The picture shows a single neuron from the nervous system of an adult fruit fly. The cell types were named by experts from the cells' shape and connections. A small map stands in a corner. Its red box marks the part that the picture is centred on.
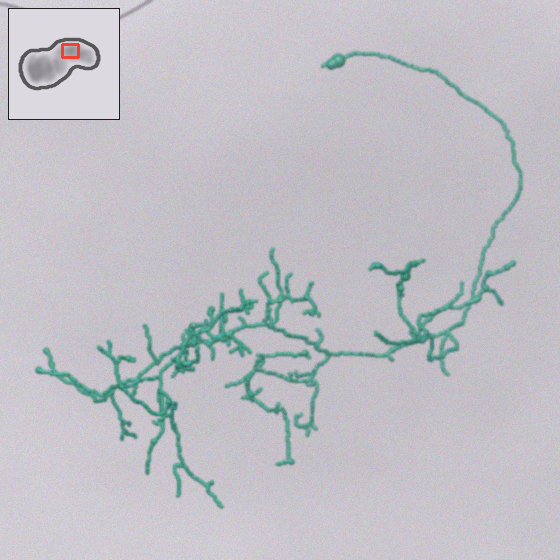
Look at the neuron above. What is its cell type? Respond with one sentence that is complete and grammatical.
The cell type for the neuron is IN05B089.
